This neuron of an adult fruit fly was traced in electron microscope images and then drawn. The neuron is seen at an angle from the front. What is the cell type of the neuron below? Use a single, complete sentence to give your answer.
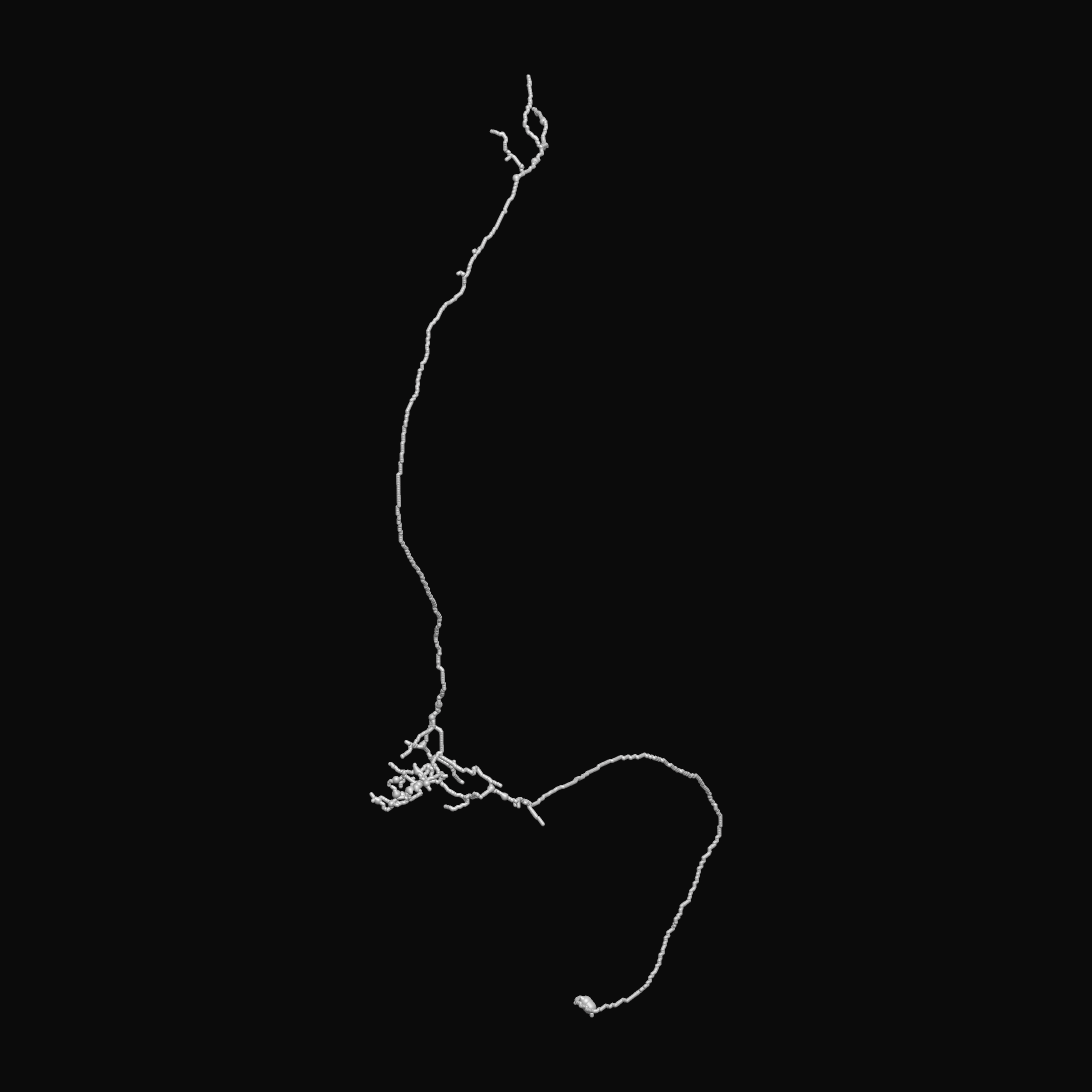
On the level of cell type, this neuron is PRW033.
